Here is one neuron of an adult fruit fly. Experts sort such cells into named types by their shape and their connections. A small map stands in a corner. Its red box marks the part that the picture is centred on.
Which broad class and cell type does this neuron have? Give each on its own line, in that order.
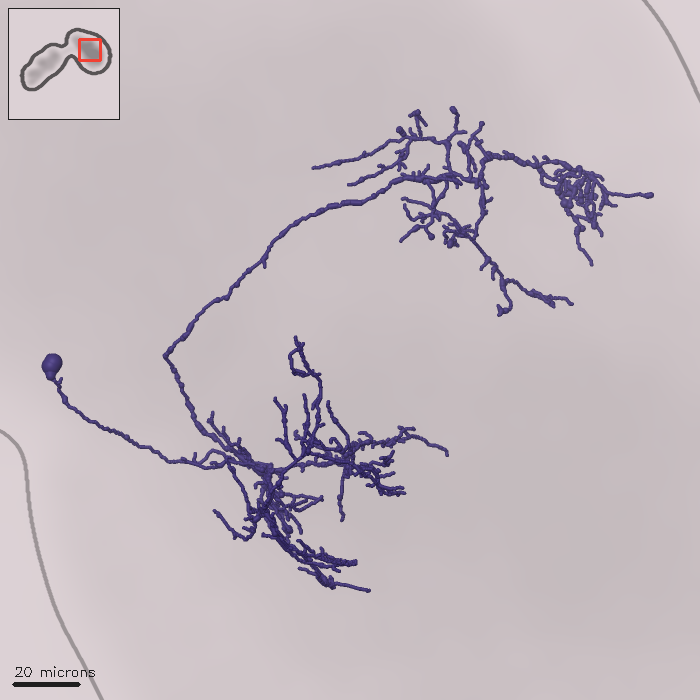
central-brain intrinsic neuron
LAL184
